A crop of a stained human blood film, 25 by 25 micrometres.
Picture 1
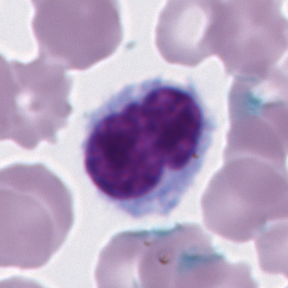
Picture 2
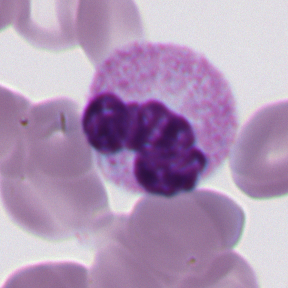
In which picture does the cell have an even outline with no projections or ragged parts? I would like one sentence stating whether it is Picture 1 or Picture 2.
The cell shown in Picture 2 is bounded by a smooth outline.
